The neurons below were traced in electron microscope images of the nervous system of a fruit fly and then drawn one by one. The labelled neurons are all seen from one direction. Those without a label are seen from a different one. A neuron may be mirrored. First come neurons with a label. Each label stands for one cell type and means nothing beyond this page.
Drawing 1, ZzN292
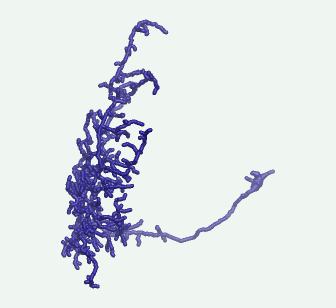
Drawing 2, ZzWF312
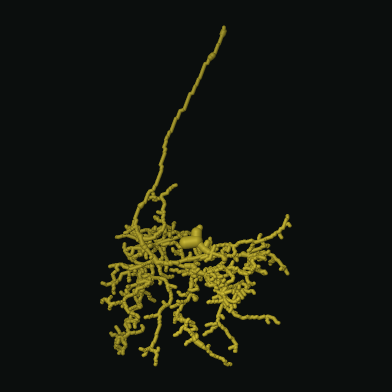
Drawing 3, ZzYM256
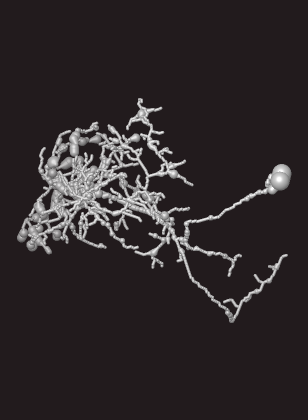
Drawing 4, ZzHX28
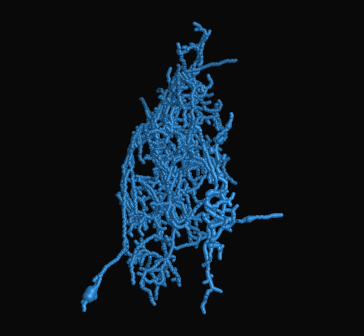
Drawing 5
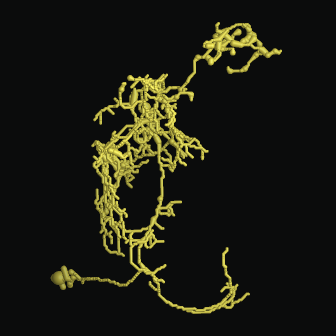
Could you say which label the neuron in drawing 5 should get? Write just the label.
ZzYM256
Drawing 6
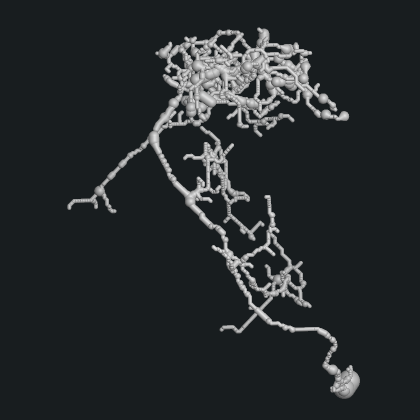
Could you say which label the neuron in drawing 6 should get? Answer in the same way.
ZzN292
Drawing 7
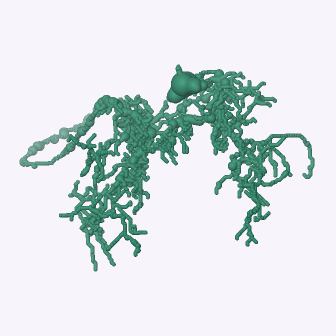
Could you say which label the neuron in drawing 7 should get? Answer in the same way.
ZzWF312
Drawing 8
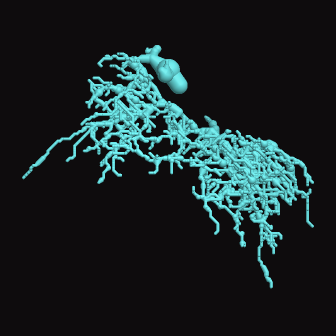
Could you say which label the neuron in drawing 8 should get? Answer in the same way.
ZzWF312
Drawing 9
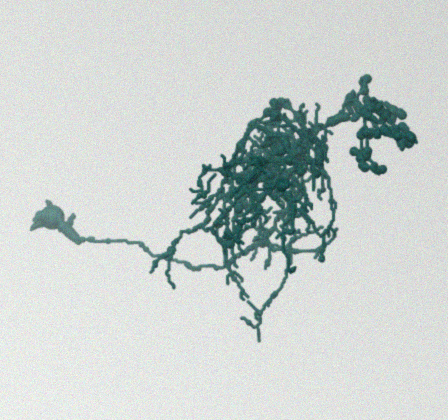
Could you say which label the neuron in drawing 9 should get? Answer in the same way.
ZzYM256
